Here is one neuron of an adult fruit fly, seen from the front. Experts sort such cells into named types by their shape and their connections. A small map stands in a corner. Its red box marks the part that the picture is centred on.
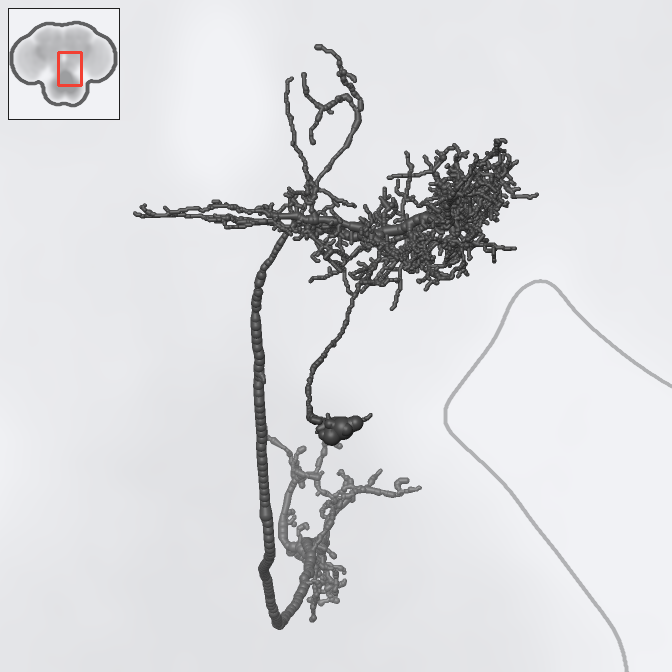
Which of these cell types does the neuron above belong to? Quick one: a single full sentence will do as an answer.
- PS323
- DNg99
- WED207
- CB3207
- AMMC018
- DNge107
The single neuron here is of type DNg99.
